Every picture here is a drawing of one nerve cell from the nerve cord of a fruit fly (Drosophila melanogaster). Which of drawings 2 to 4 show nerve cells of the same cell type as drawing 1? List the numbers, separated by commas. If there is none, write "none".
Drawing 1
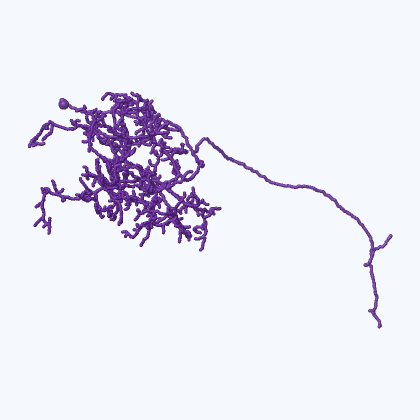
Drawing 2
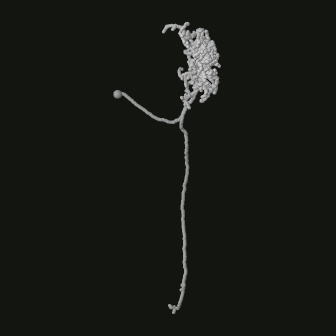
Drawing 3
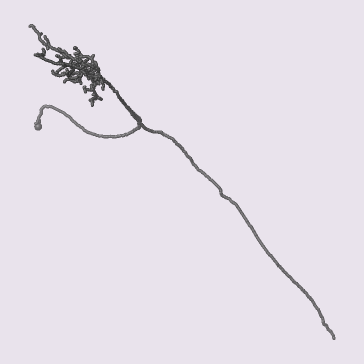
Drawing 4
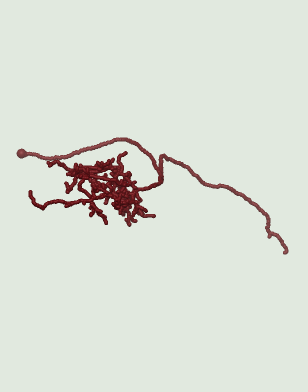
2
